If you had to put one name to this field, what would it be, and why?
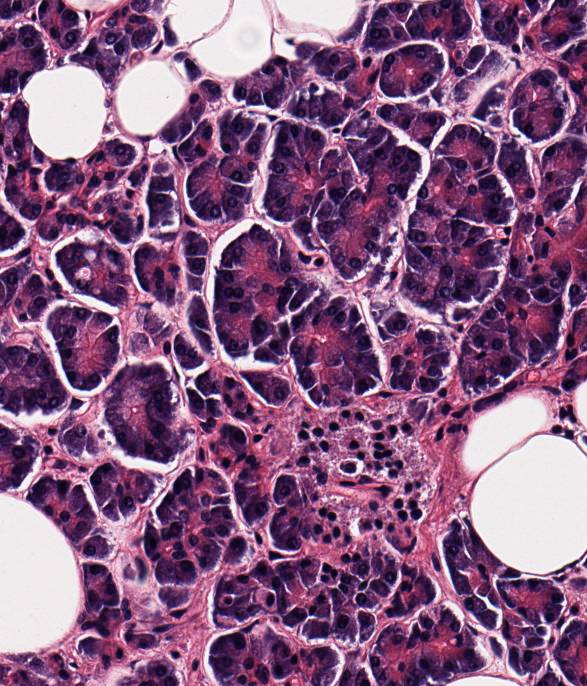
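What I'm looking at is exocrine pancreas. The acinar cells are pyramidal, each with a round dark nucleus sitting toward its base.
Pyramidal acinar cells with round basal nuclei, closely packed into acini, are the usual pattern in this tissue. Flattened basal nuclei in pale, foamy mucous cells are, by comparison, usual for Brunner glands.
The acinar lumens are tiny, barely visible, and I find no wide duct. Round empty fat cell spaces lie scattered around the edges.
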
